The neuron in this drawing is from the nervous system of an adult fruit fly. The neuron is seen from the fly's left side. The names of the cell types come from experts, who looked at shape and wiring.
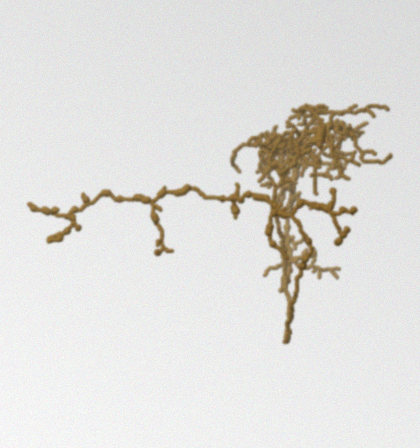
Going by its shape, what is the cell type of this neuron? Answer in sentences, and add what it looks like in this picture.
It is of cell type INXXX332. Its broad class is nerve-cord intrinsic neuron. The picture shows dozens of branch ends. As drawn here it is wider than it is tall.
